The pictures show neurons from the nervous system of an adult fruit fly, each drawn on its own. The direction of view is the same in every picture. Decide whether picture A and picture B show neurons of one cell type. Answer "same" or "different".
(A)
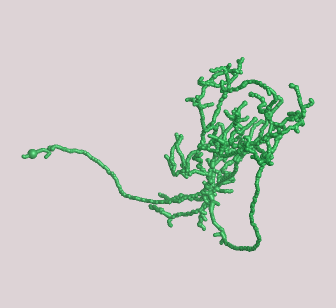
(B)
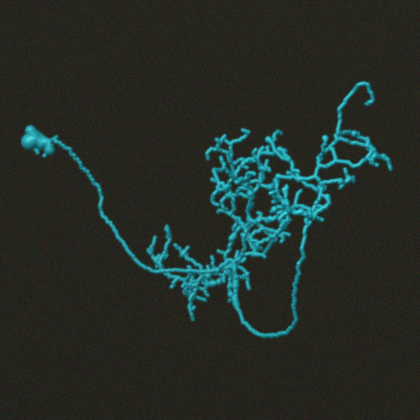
same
